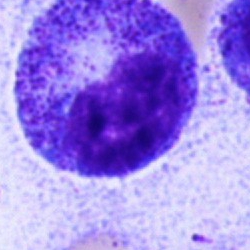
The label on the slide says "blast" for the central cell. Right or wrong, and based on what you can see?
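Deciding feature: the nucleus lies off-centre toward the lower right, and the cytoplasm fills the upper left part of the cell.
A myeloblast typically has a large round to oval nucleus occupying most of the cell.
This arrangement weighs against blast; the cell is a promyelocyte. Remaining finding: the outline is round and smooth.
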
